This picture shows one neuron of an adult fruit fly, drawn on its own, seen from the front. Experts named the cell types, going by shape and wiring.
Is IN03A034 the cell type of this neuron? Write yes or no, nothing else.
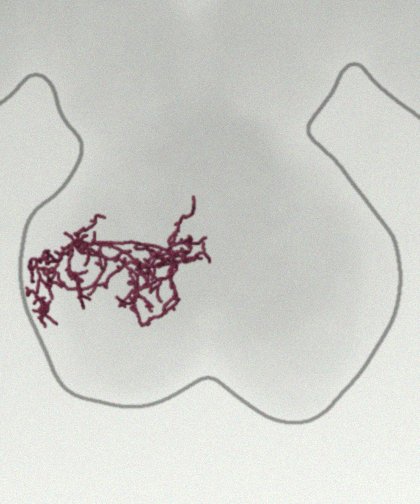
no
